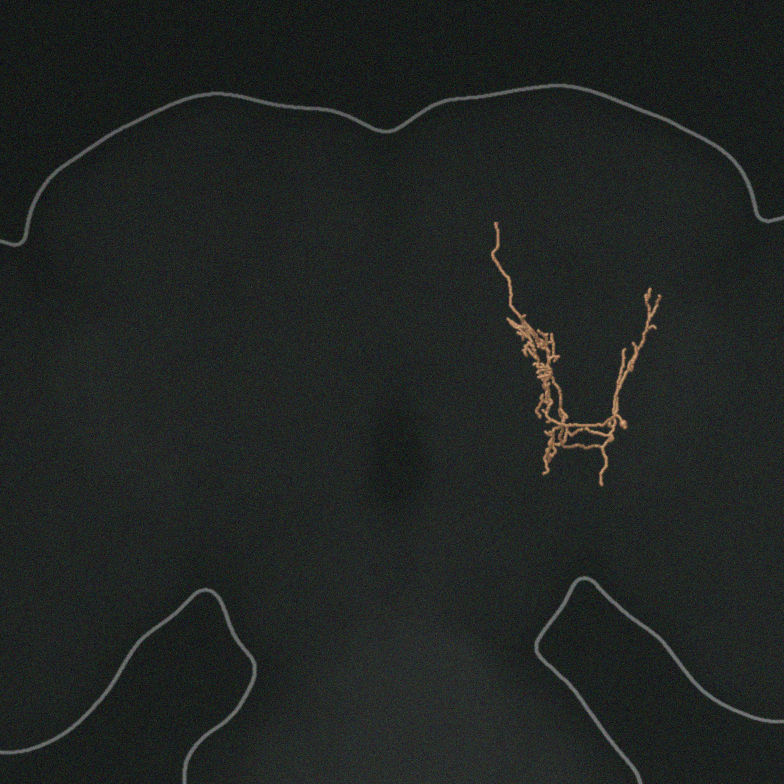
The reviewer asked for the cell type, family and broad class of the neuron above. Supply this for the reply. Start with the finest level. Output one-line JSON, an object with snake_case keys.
{"cell_type": "WEDPN17_a2", "family": "hemilineage LALa1_posterior", "broad_class": "central-brain intrinsic neuron"}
